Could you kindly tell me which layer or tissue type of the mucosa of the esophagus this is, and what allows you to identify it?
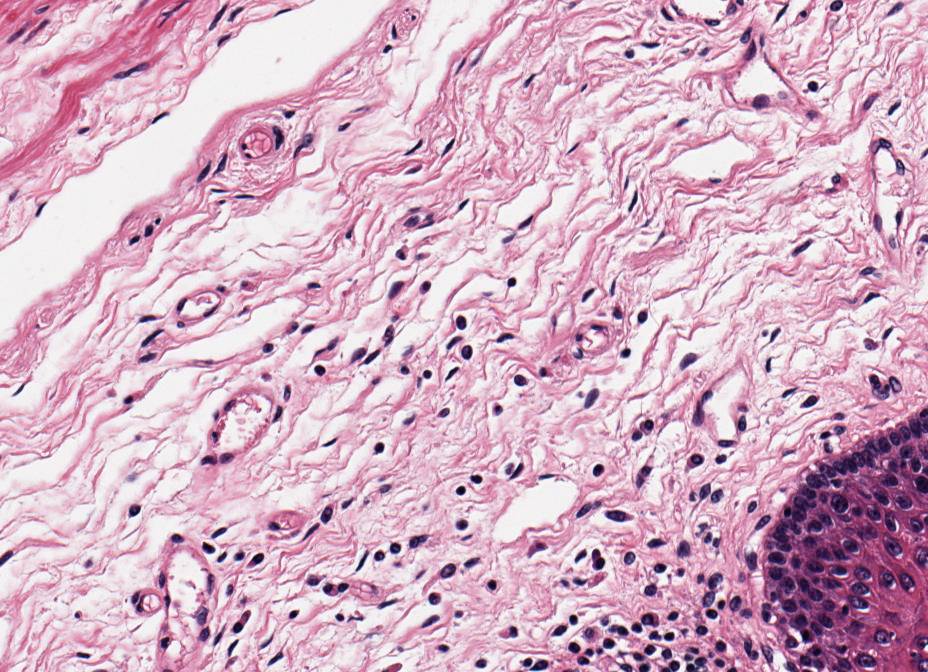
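Loose connective tissue makes up most of this field, as a loose fibrous stroma. Sparse small dark nuclei, many spindle-shaped or oval, are scattered through it. Several small vessels lined by flattened endothelial cells lie in it, more in the left half.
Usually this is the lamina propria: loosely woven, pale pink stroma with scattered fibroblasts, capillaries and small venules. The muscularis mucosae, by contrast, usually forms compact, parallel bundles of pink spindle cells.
Only the lower right corner holds a small piece of stratified epithelium, its many crowded layers darker purple than the stroma.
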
